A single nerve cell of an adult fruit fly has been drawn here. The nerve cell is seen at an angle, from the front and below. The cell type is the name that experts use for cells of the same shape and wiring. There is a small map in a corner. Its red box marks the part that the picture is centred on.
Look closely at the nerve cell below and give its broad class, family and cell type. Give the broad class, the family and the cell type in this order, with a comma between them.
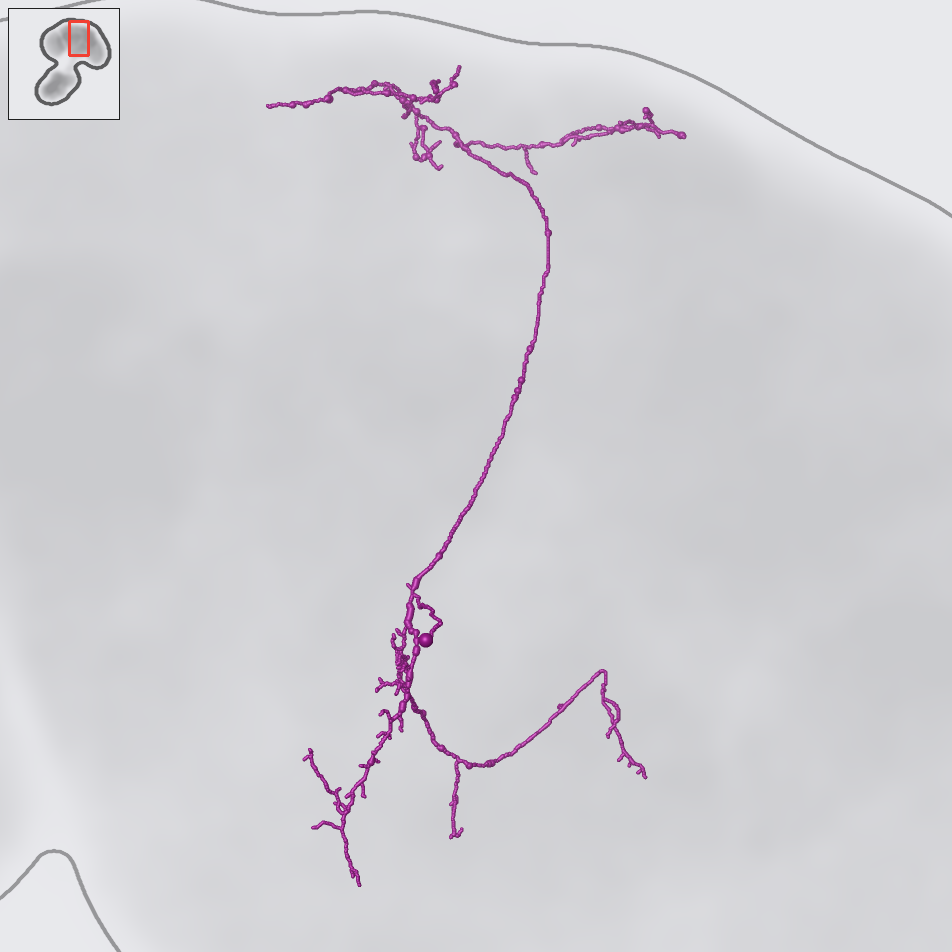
central-brain intrinsic neuron, hemilineage FLAa2, GNG596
